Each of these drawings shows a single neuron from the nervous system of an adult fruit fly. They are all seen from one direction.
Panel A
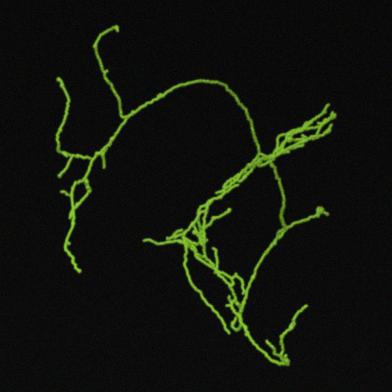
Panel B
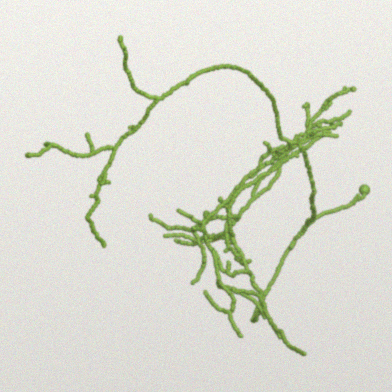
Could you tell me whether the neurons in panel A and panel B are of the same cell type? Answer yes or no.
yes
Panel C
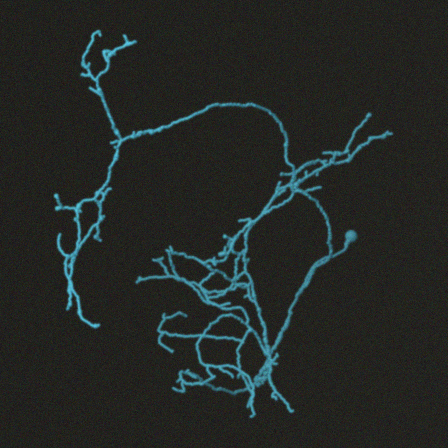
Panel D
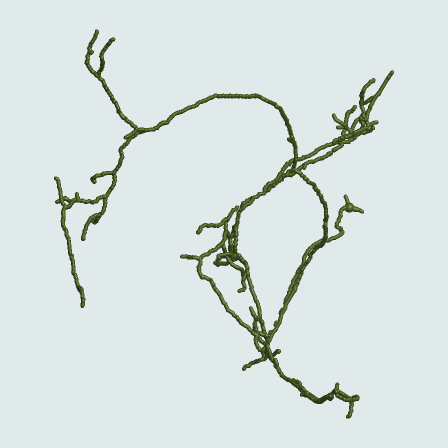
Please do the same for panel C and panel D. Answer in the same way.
no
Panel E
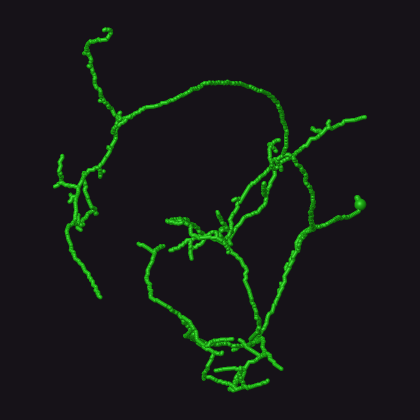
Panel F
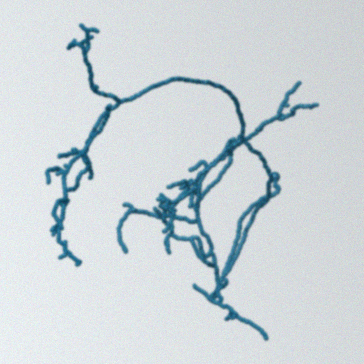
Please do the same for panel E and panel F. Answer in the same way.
yes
